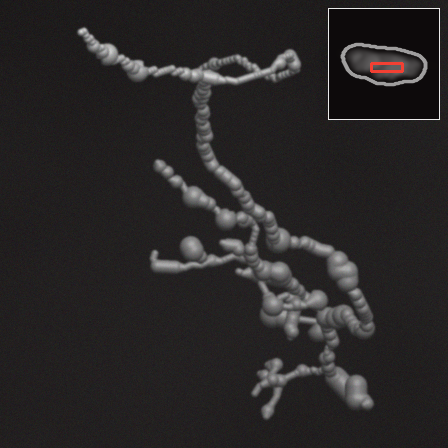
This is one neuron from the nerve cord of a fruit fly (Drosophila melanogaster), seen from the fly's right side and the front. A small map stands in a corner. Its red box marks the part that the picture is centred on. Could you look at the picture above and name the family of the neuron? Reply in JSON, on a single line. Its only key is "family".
{"family": "class mechanosensory tactile"}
